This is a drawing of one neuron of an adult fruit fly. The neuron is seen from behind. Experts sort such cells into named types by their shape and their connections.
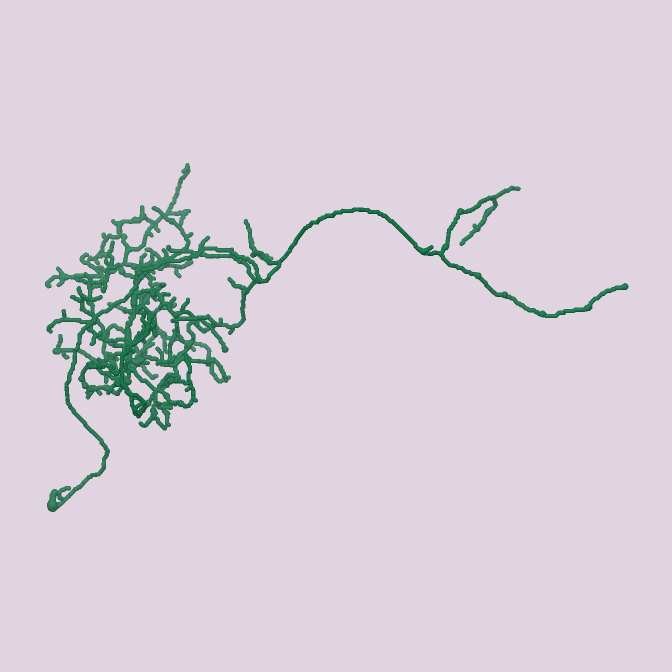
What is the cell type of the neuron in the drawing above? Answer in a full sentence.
The cell type is CB3417.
